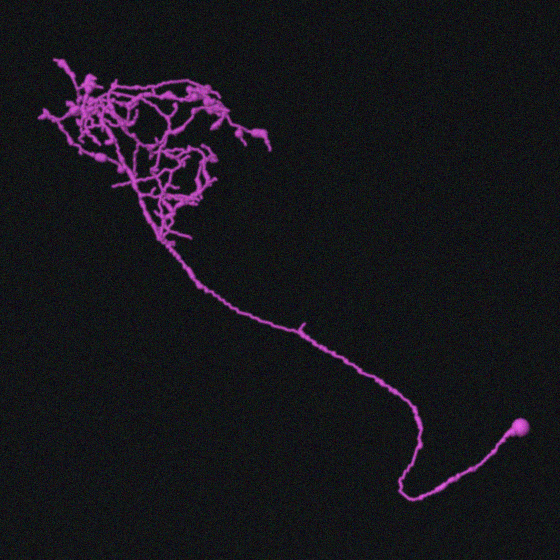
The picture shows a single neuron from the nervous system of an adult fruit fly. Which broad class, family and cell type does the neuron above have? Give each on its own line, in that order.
central-brain intrinsic neuron
hemilineage SIPa1_ventral
SLP105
